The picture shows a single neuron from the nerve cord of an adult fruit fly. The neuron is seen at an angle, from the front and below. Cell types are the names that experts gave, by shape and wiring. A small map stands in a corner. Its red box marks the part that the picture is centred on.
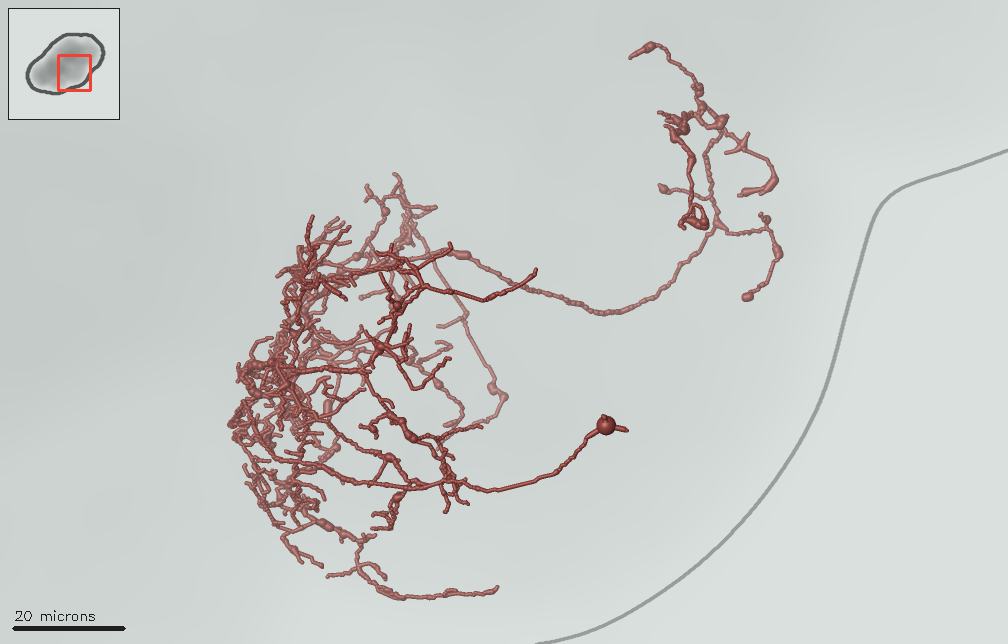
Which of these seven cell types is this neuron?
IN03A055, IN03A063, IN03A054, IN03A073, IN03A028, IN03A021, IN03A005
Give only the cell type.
IN03A063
